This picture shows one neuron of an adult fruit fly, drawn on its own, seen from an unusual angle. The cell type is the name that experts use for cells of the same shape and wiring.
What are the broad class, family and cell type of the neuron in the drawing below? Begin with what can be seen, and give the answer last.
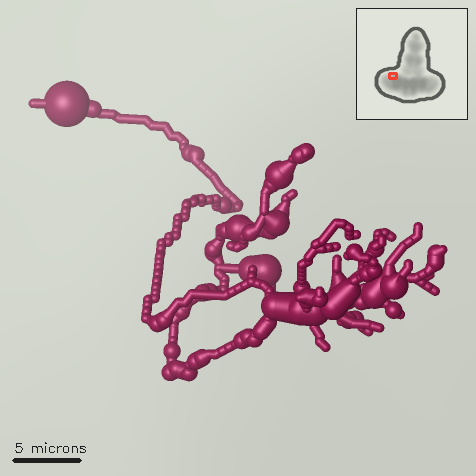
Its cell body lies at the upper left of the picture. From left to right in the picture it spans about 30 microns. It is an optic-lobe intrinsic neuron. The family is T. It is of cell type T5b.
